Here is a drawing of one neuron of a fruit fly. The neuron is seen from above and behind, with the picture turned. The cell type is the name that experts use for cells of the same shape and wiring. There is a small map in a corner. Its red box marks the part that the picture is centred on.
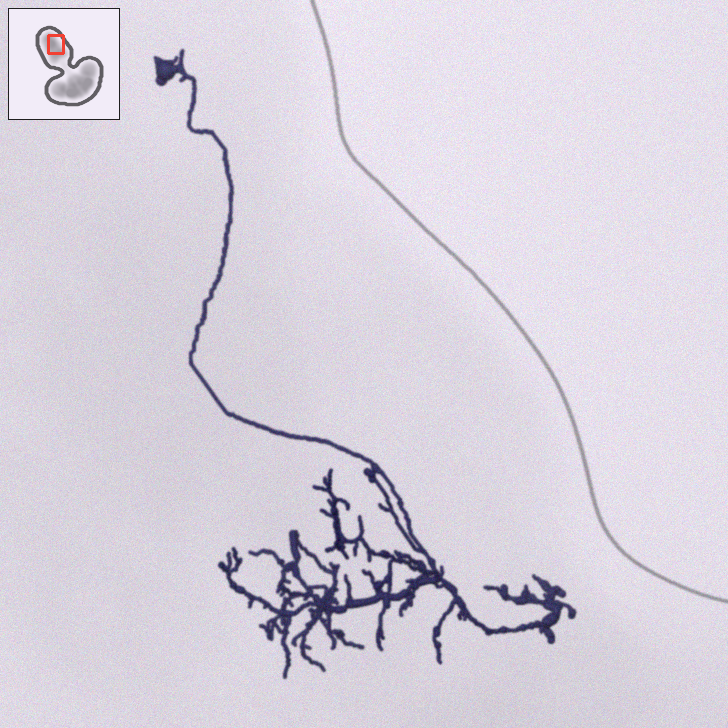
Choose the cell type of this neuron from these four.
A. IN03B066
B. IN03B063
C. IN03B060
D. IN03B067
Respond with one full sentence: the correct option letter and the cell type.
The neuron is of the IN03B060 cell type, which is option C.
